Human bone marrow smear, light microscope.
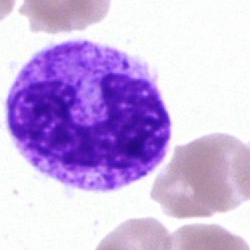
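Band neutrophil at the centre of this stained bone marrow smear: a round, smooth outline, and a deep notch cutting into the nucleus from the top edge. Note the lilac-purple cytoplasm with fine purple granules scattered through it.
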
